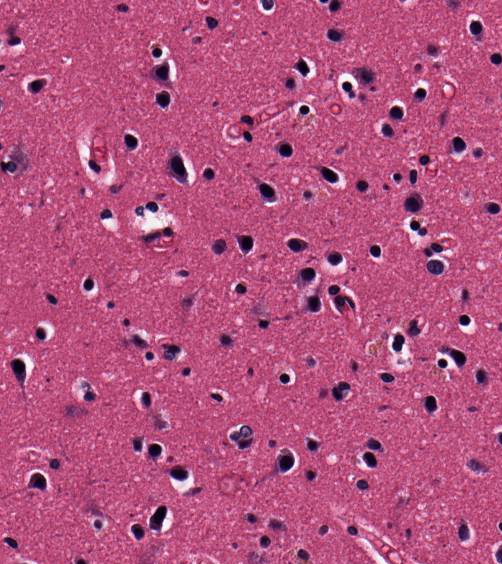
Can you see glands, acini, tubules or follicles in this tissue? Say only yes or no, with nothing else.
No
